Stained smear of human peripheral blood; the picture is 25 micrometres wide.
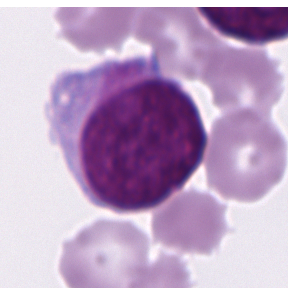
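Myeloblast, the central cell in a stained smear of human peripheral blood. Cell size: about 14 micrometres across. Nucleus: round, with a smooth outline and no indentation, off-centre toward the lower right, filling about 70% of the cell's area. Cytoplasm: pale blue. Border: ragged on the left, with small irregular projections.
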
